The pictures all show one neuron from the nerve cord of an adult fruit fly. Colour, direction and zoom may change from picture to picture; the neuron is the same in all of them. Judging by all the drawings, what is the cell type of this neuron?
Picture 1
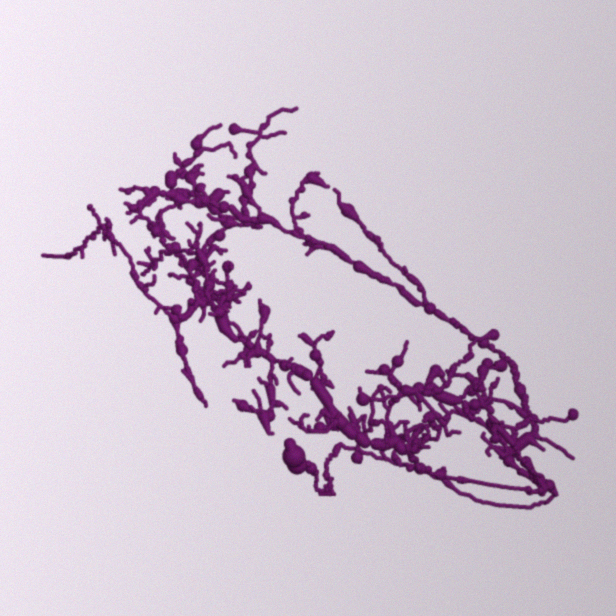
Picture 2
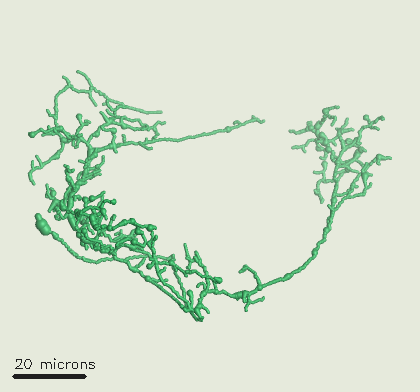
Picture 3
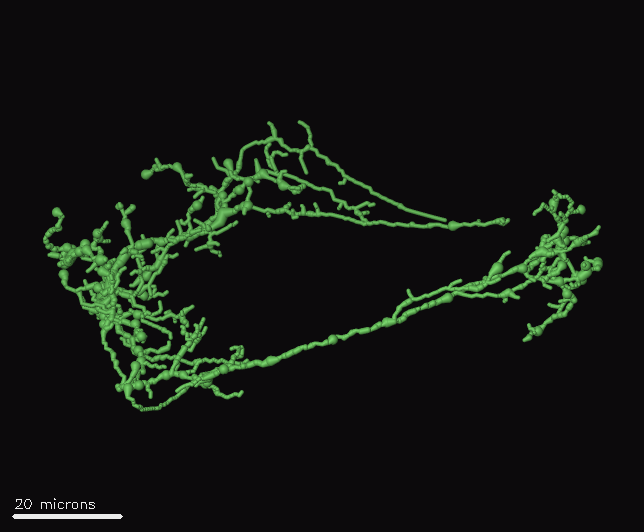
IN01B035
